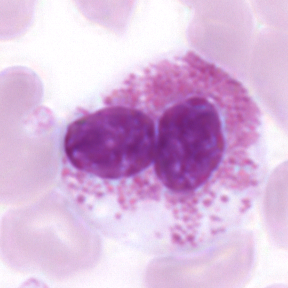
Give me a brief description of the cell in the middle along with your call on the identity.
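Two nuclear lobes of about the same size carry dark purple, densely condensed chromatin. In the cytoplasm you get many coarse, round, reddish-orange granules, fairly uniform in size. This is an eosinophil.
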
